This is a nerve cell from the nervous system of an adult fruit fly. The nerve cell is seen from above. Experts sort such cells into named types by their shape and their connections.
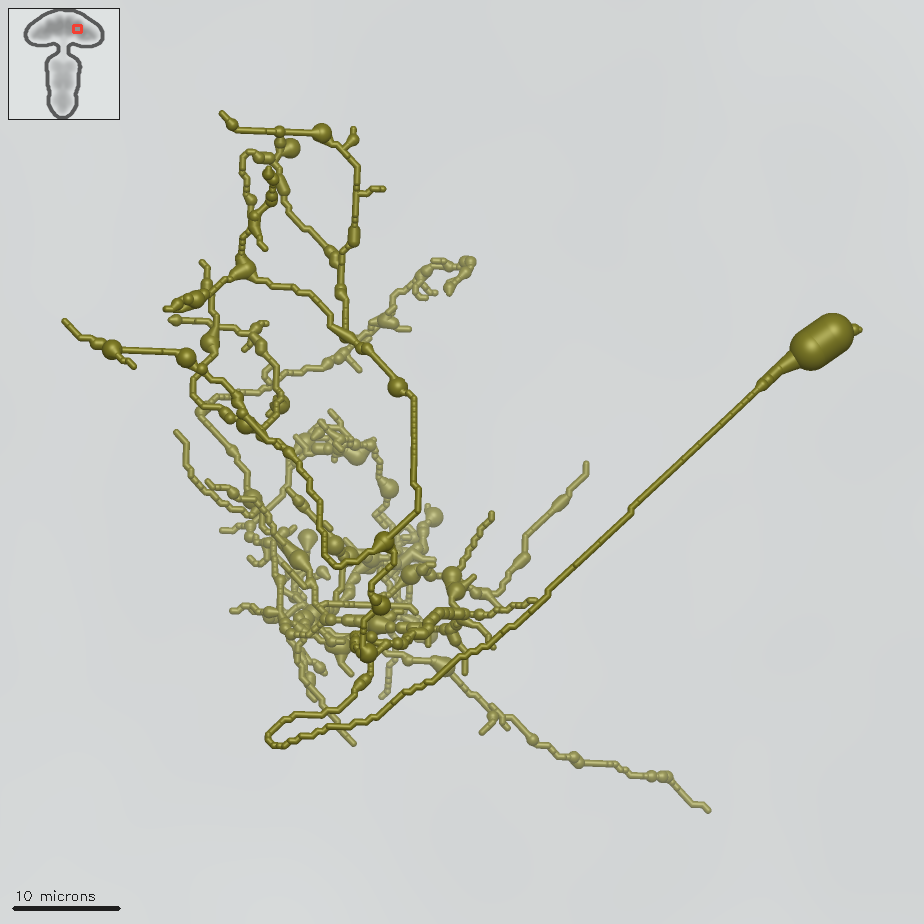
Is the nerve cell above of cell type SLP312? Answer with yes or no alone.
yes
